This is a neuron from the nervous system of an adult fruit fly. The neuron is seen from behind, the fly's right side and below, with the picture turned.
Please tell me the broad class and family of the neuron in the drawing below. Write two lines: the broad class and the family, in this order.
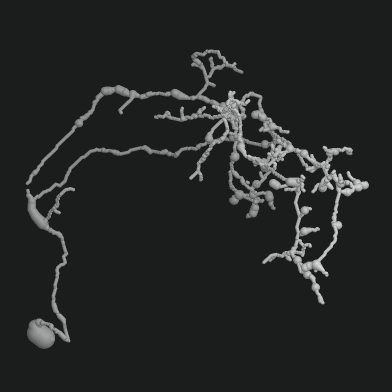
central-brain intrinsic neuron
hemilineage SLPpm1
